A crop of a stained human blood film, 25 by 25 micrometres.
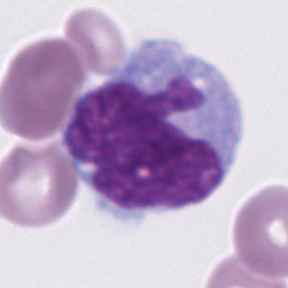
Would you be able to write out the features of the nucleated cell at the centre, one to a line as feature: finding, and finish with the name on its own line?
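Position: nucleus toward the lower left of the cell
Extension: a narrower nuclear arm toward the upper right
Proportion: nucleus about 60% of the cell's area
Size: cell about 16 micrometres across
Cytoplasm: pale grey-blue
Distribution: cytoplasm mostly on the upper and right side of the nucleus
Vacuoles: a few, small and clear
Name: monocyte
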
